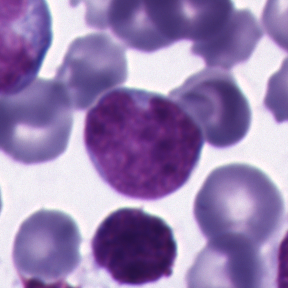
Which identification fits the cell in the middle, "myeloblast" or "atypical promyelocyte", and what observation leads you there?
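This is a myeloblast. Nucleus fills nearly the entire cell; cytoplasm at most a very thin rim. Chromatin finely stippled, fairly evenly spread. Small pale notch at the top edge of the nucleus. Cell surface smooth, without projections.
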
